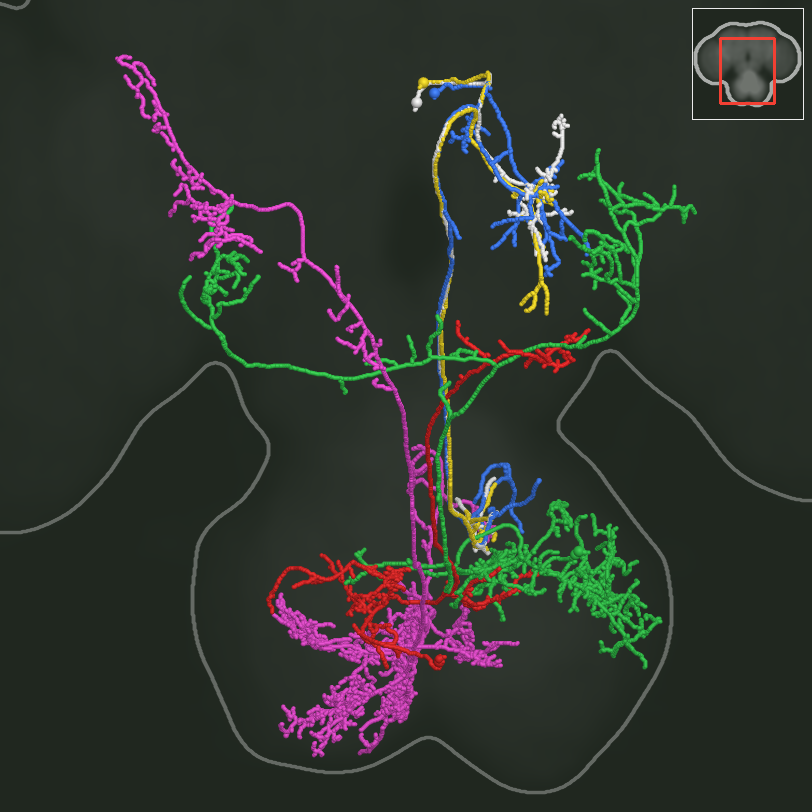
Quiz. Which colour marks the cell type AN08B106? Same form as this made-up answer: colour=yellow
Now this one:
colour=red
